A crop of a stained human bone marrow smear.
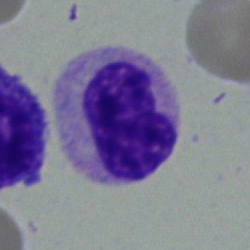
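Band neutrophil, the central cell in this stained bone marrow smear: a round, smooth outline with a kidney-shaped nucleus notched on its right side and sitting off-centre toward the right. Its chromatin is dark purple and coarsely clumped, with paler patches between the clumps.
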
